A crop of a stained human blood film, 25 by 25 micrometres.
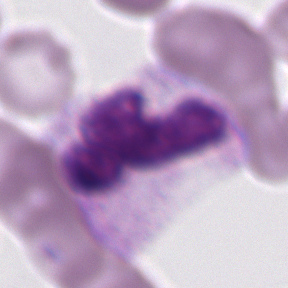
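Segmented neutrophil in the middle of the smear. Its nucleus forms an elongated, curved mass across the upper half of the cell; a deep notch marks its upper edge, and no nucleoli are visible. The cytoplasm is very pale lilac.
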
